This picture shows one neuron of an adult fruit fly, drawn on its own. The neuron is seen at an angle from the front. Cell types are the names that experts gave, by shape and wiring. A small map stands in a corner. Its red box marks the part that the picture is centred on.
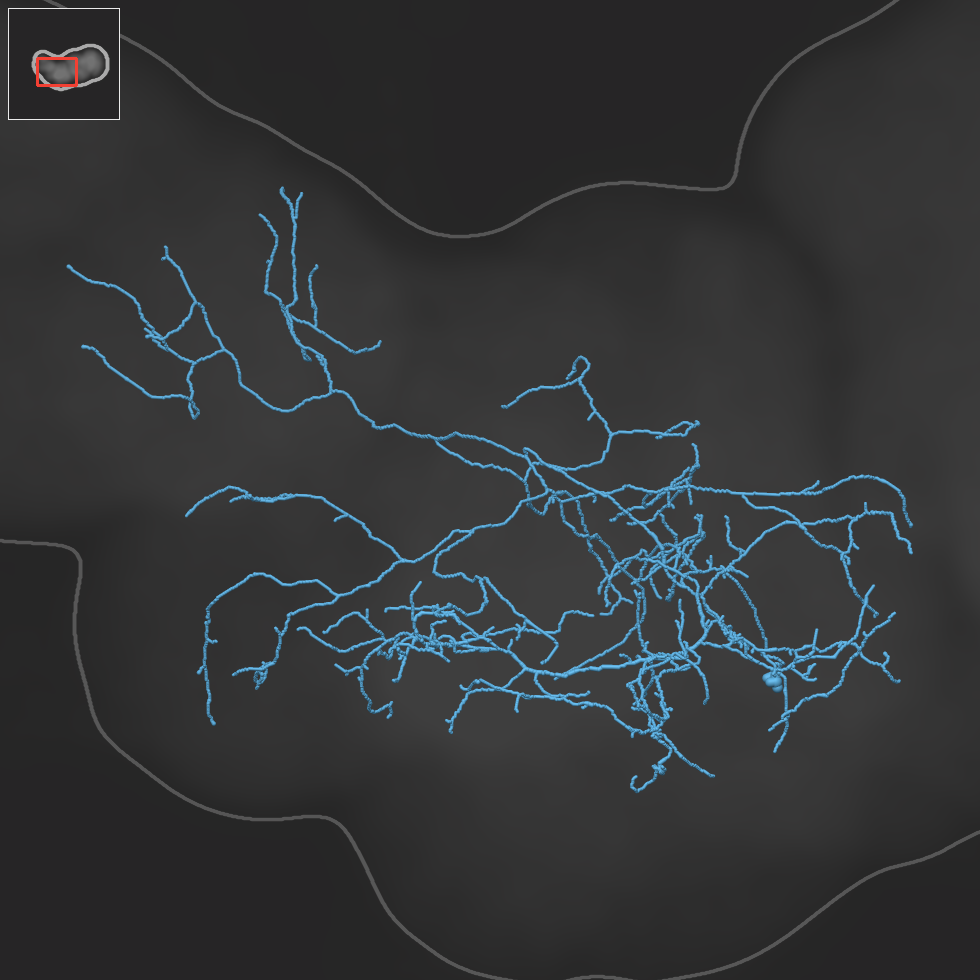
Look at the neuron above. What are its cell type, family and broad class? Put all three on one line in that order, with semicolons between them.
IN12A021_b; hemilineage 12A; nerve-cord intrinsic neuron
